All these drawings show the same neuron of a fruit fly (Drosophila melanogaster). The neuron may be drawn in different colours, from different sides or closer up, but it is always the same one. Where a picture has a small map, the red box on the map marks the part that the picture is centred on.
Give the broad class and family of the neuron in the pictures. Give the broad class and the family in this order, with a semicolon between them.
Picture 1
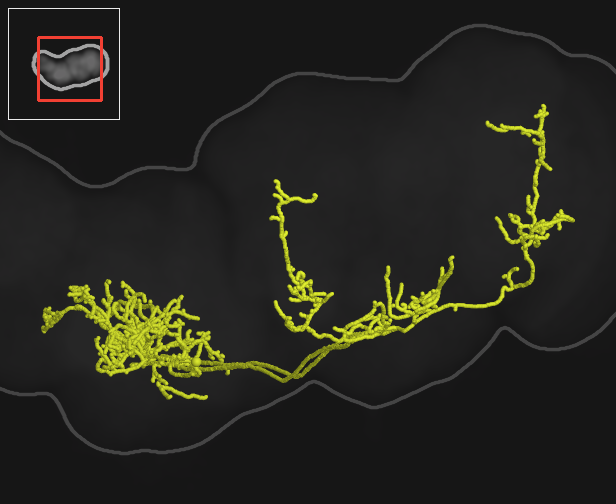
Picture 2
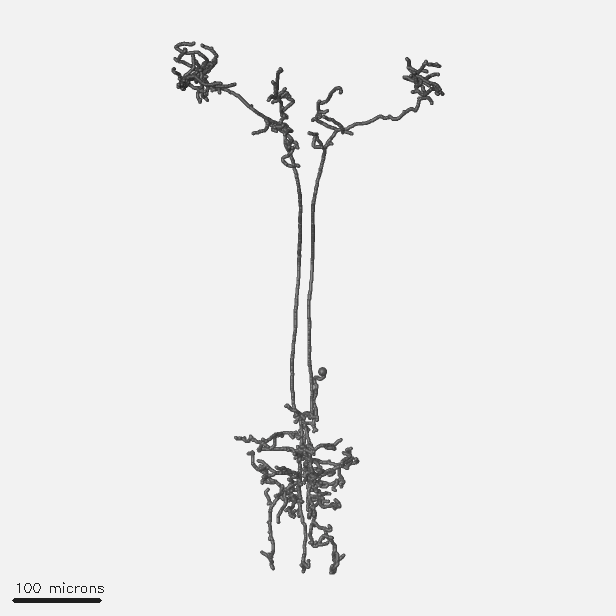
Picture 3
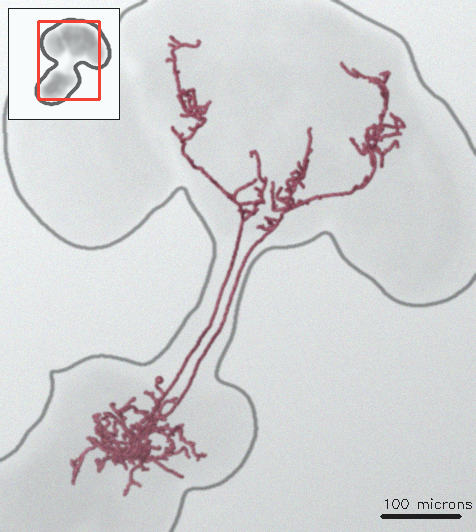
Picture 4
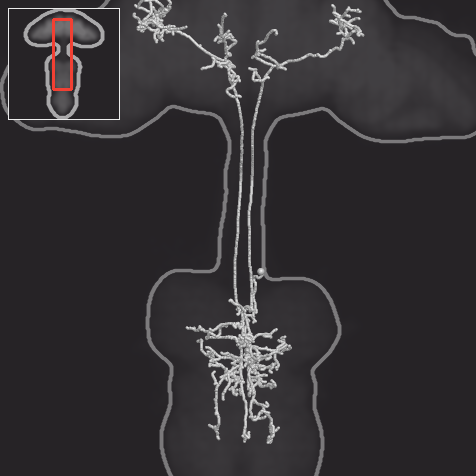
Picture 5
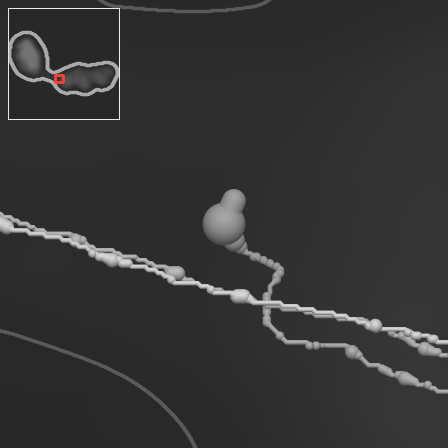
ascending neuron; hemilineage 01A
